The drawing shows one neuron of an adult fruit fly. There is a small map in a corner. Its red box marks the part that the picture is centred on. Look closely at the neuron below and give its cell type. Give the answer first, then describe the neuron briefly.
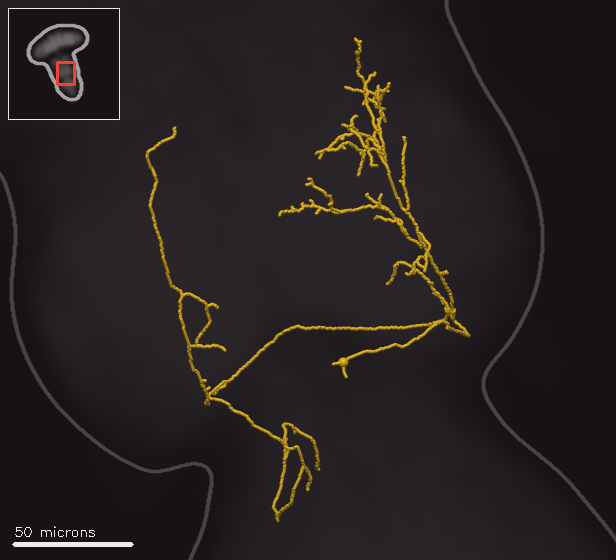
Its cell type is IN19B071. This is a nerve-cord intrinsic neuron. By the scale bar it is about 200 microns tall in this view. The picture shows dozens of branch ends.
